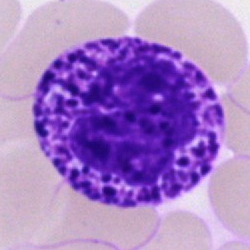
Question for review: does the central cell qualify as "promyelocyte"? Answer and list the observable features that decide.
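Promyelocyte is not the right name here; this cell is a basophil. What decides it is that dark granules lie over the nucleus as well, partly hiding it.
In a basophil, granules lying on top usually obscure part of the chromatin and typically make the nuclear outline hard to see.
The rest is simply seen: the granules vary noticeably in size, the cytoplasm between them is pale lilac, and the outline is smooth and round to slightly oval.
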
